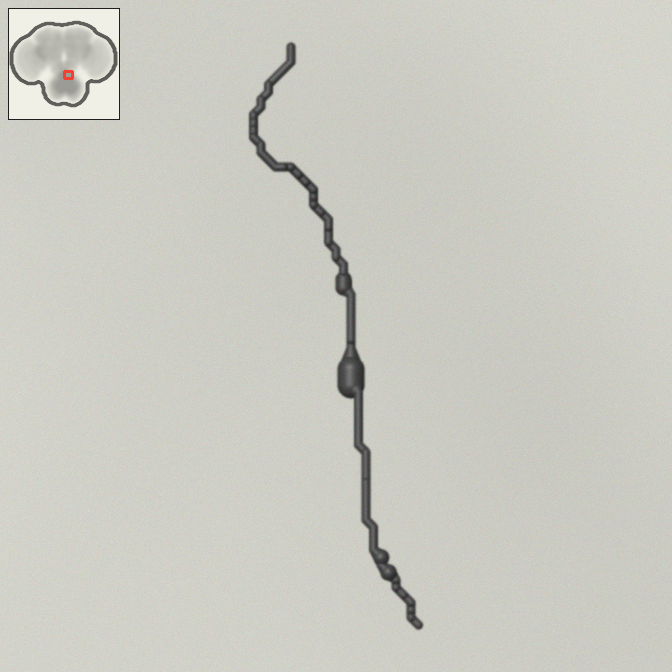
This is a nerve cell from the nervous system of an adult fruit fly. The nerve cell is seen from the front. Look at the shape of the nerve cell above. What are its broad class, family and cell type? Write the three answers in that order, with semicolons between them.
sensory neuron entering the brain; class gustatory; LB3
